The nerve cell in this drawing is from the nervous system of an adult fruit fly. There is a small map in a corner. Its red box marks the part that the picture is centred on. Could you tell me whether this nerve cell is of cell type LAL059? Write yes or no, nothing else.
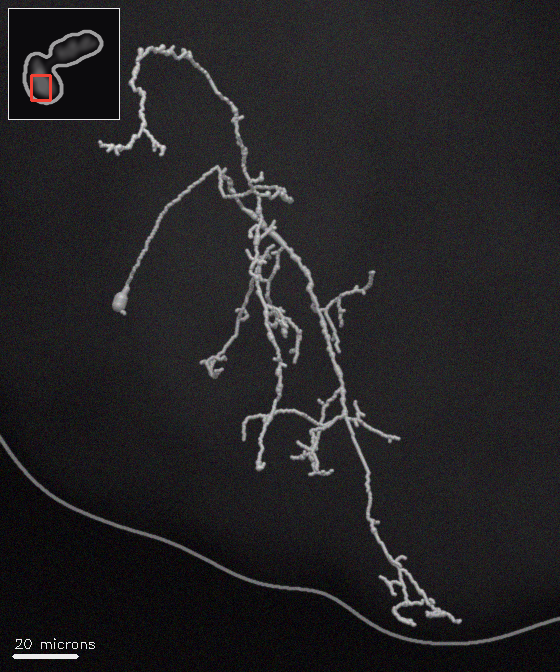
no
